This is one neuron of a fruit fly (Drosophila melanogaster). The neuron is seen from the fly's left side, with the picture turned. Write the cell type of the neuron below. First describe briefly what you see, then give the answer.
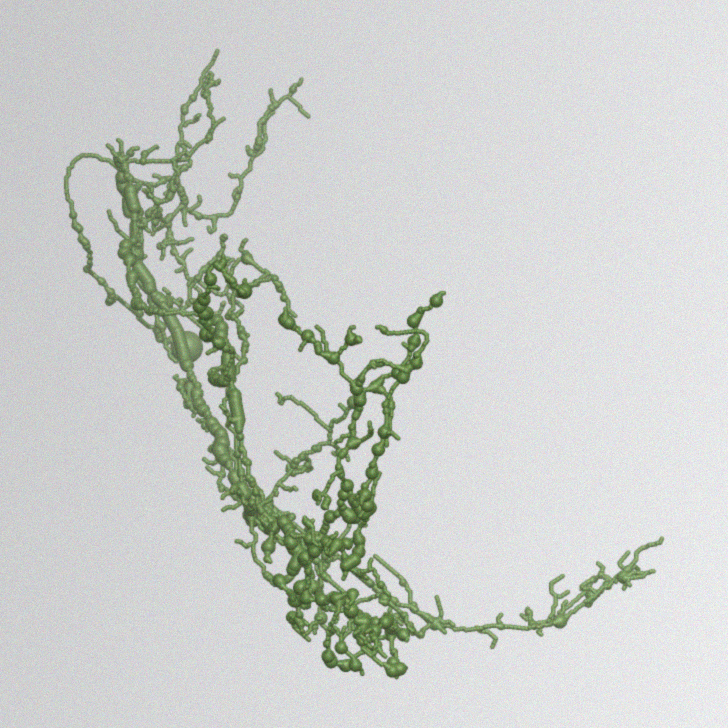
As drawn here it is about as wide as it is tall. This is a central-brain intrinsic neuron. Its cell type is SLP359.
